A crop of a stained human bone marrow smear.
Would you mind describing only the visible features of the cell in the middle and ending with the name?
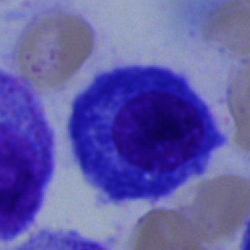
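Nucleus off-centre, toward the right side of the cell. Chromatin dense, dark purple. Cytoplasm abundant, deep blue. Paler, mottled cytoplasmic area to the left of the nucleus. Plasma cell.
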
